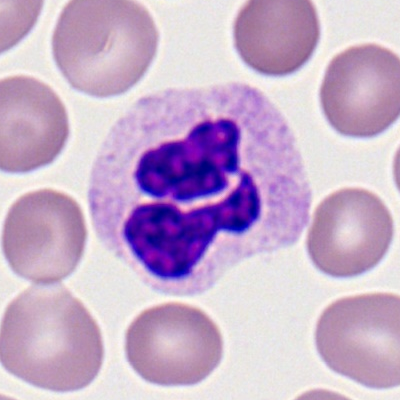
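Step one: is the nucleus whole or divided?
Divided into lobes, with a narrow pale cleft separating them.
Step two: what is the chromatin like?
Dark purple and coarsely clumped.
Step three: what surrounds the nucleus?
Abundant pale pinkish-lilac cytoplasm on all sides, holding fine, small lilac granules.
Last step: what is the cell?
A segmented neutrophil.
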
